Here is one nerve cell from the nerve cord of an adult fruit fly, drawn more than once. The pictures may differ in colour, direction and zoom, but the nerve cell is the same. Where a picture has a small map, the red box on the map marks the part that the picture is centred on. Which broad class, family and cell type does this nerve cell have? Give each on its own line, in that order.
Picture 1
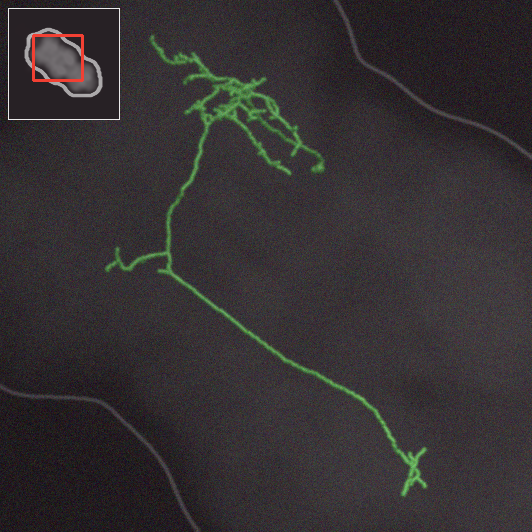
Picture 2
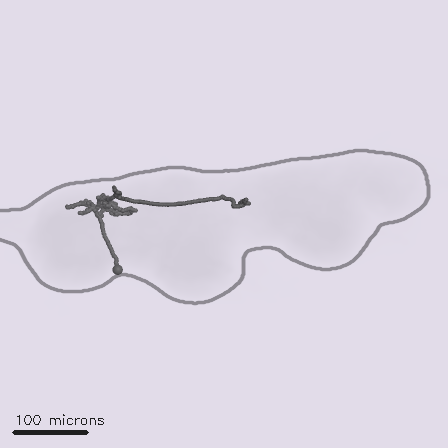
nerve-cord intrinsic neuron
hemilineage 06A
IN06A089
